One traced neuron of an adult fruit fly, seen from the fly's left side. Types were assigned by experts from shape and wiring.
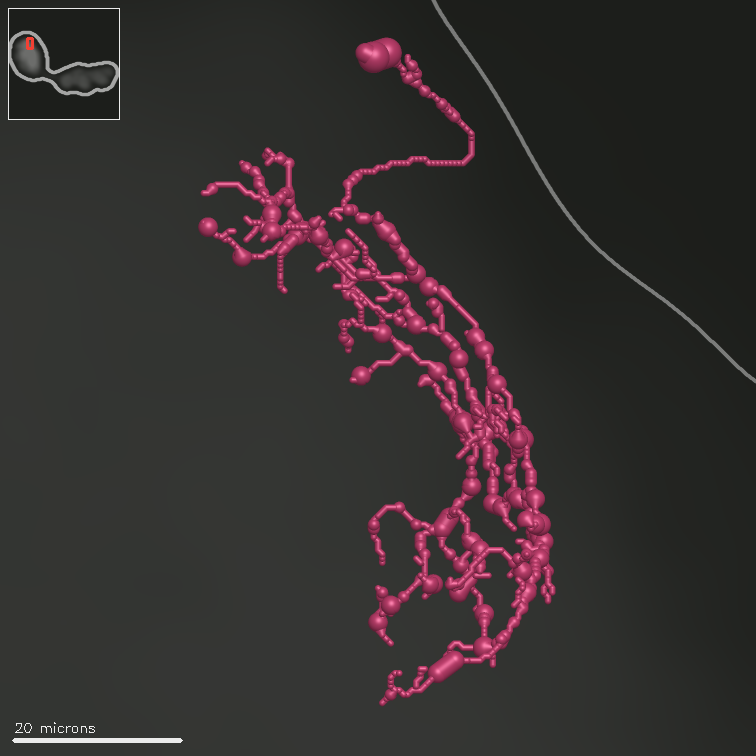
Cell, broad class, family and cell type: central-brain intrinsic neuron; hemilineage LHd2; CB2920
